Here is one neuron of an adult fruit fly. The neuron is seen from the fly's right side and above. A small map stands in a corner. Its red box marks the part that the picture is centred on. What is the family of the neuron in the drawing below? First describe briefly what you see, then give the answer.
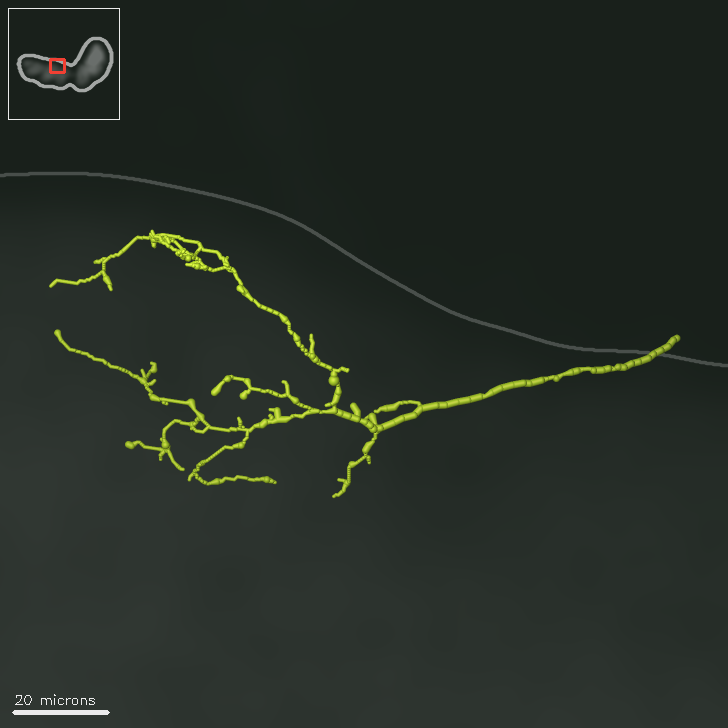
From left to right in the picture it spans about 130 microns. The picture shows dozens of branch ends. Its broad class is sensory neuron entering the nerve cord. Its family is called class mechanosensory proprioceptive.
